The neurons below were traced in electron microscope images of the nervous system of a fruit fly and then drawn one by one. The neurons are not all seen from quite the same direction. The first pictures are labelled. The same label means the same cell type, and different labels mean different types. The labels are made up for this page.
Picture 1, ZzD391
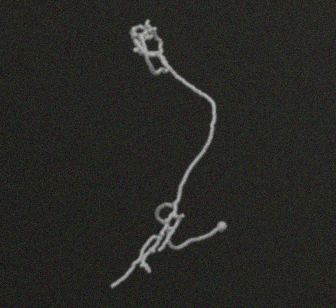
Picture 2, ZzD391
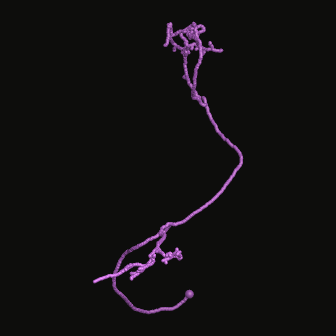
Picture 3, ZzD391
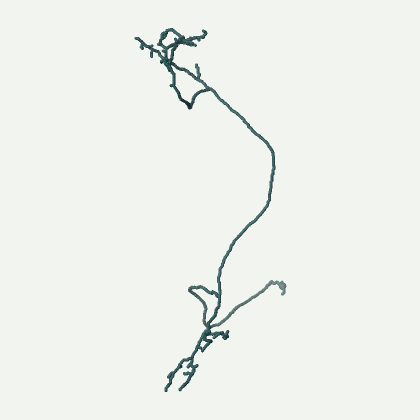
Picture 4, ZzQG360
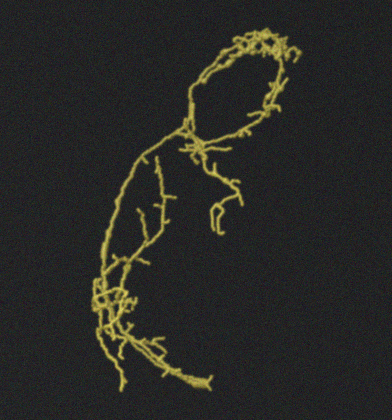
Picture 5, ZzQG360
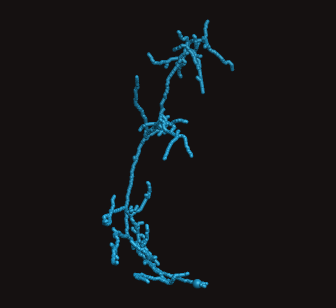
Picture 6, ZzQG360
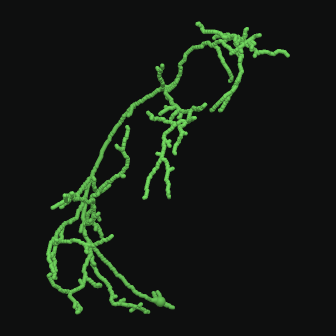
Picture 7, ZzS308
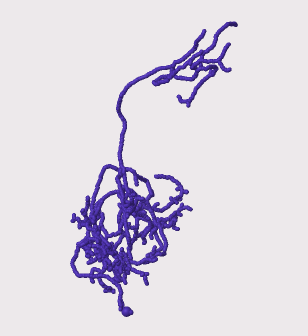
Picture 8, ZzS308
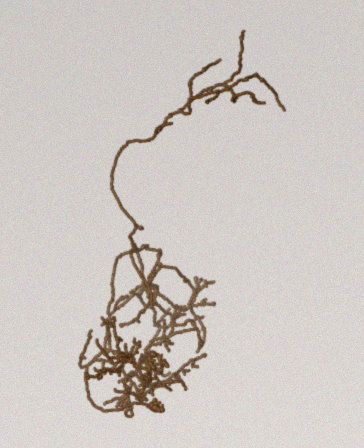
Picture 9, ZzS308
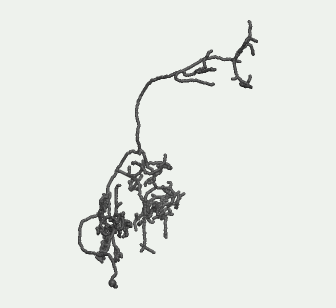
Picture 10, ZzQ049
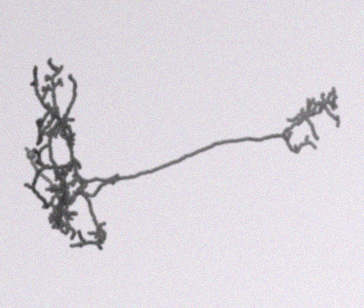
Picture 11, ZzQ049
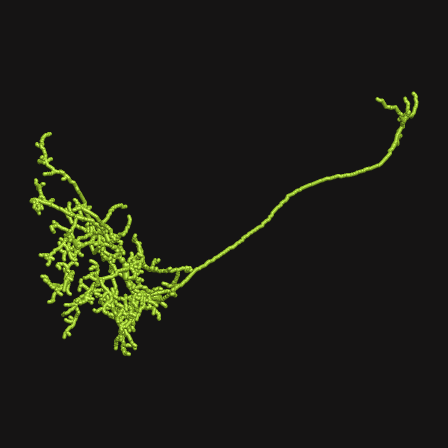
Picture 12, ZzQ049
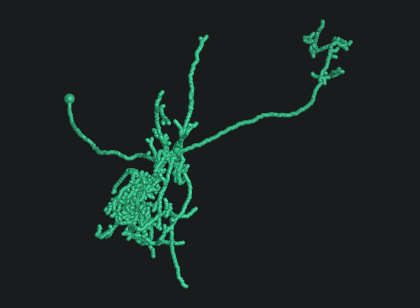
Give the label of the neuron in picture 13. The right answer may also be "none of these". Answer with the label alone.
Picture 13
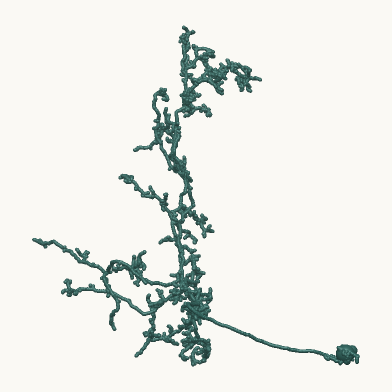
none of these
